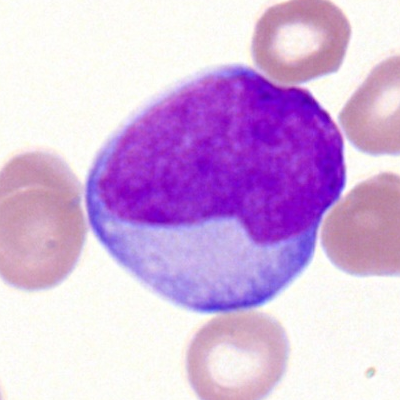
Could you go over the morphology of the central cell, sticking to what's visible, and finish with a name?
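Nucleus occupies upper part of cell; cytoplasm gathered beneath it. Lower nuclear border stepped, nucleus extending further down on right than on left. No distinct coarse granules in cytoplasm. Surface without projections. Cell is a myeloblast.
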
